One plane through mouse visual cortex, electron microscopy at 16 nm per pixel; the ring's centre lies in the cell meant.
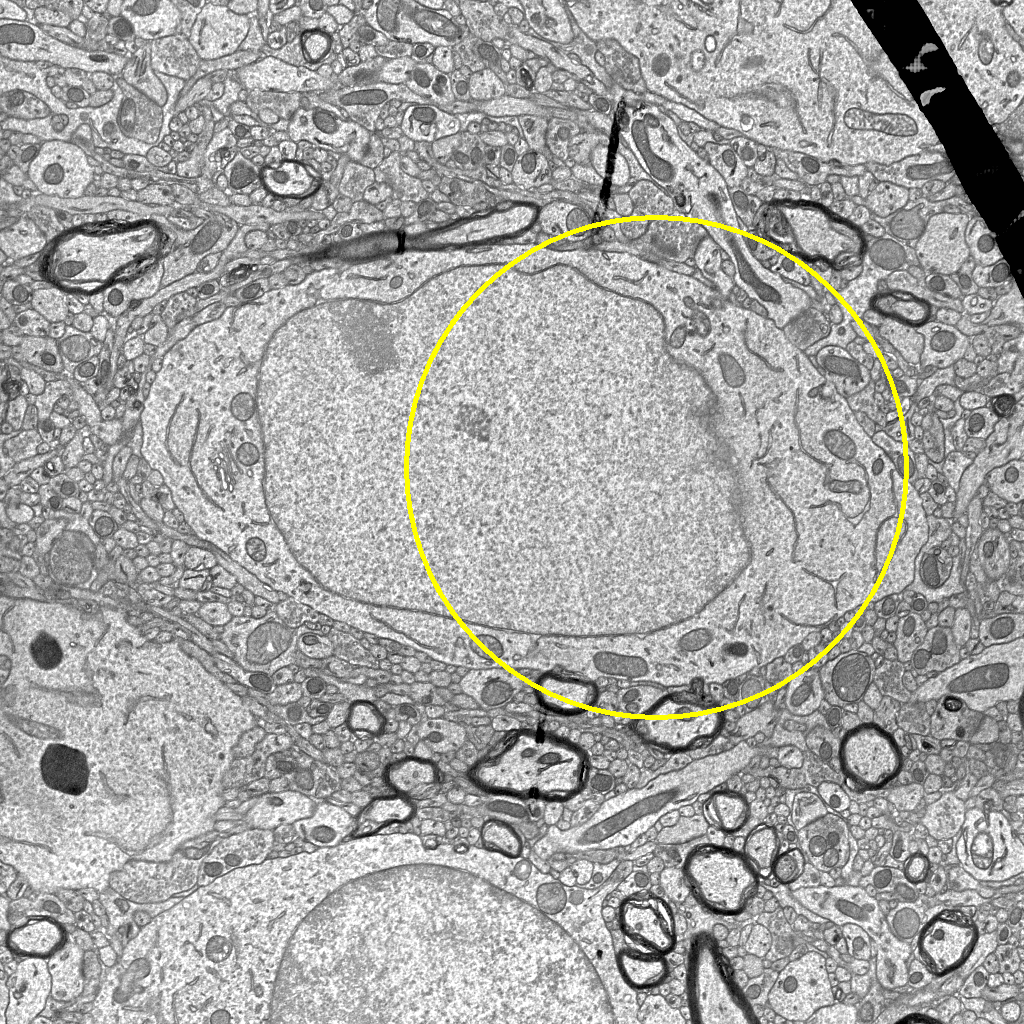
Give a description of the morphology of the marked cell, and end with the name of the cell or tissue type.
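Hmm, a large oval nucleus, long axis running roughly left to right. Its left end reaches past the ring, though the whole outline stays within the wider picture. Smooth envelope, no deep infoldings. Pale, evenly dispersed chromatin, no thick dark band along the envelope. An oligodendrocyte, then.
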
